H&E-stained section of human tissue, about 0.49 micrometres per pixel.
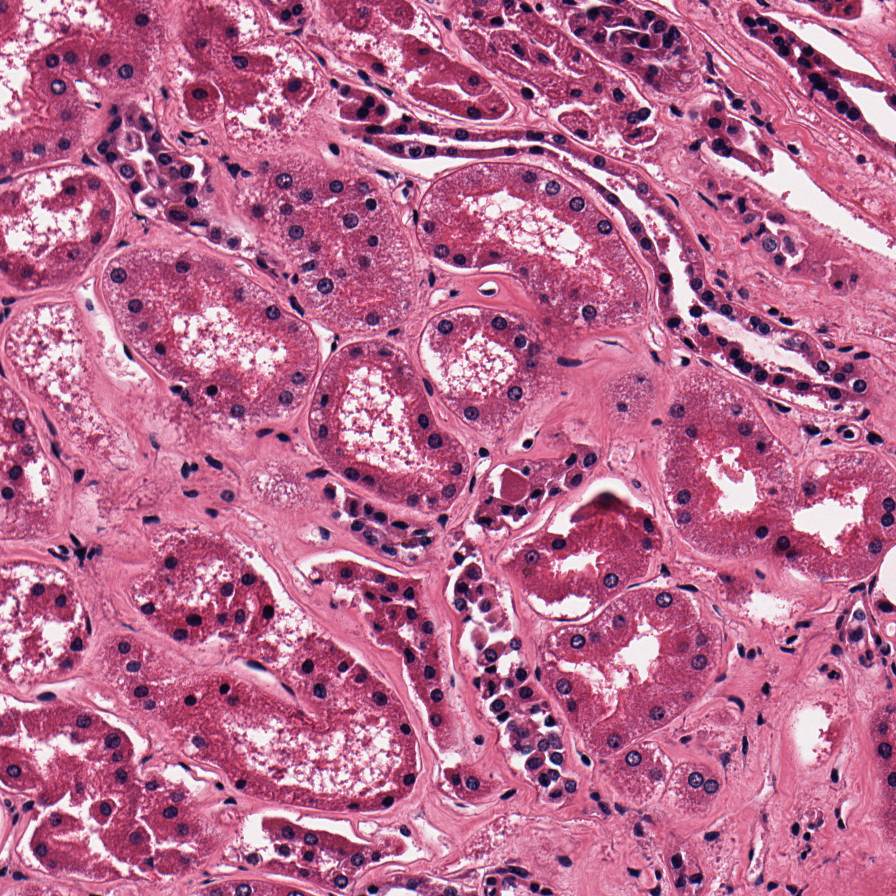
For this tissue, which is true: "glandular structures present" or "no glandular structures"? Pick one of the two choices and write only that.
Glandular structures present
